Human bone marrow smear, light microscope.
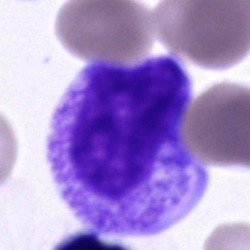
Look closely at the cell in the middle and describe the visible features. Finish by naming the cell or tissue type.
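There's a large, irregular nucleus with a shallow notch in its upper edge, set toward the upper right, so the wider band of cytoplasm is below and to the left. You won't find clear vacuoles in the cytoplasm. The outline is rounded but uneven, bulging at the lower right. Promyelocyte, then.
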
